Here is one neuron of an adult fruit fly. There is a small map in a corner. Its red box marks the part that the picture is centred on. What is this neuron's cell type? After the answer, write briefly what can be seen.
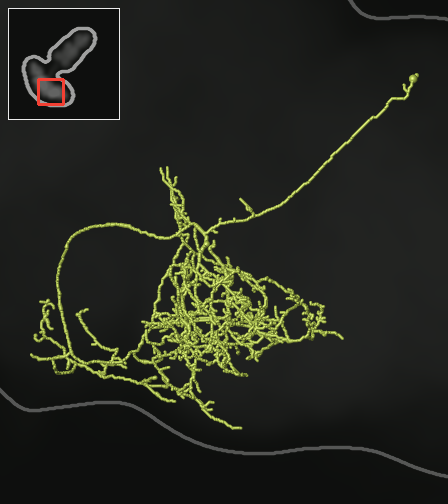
The cell type is aIPg10. This is a central-brain intrinsic neuron. It is in the brain and does not reach the nerve cord. The cell body is at the upper right of the picture. Dozens of branch ends can be seen.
